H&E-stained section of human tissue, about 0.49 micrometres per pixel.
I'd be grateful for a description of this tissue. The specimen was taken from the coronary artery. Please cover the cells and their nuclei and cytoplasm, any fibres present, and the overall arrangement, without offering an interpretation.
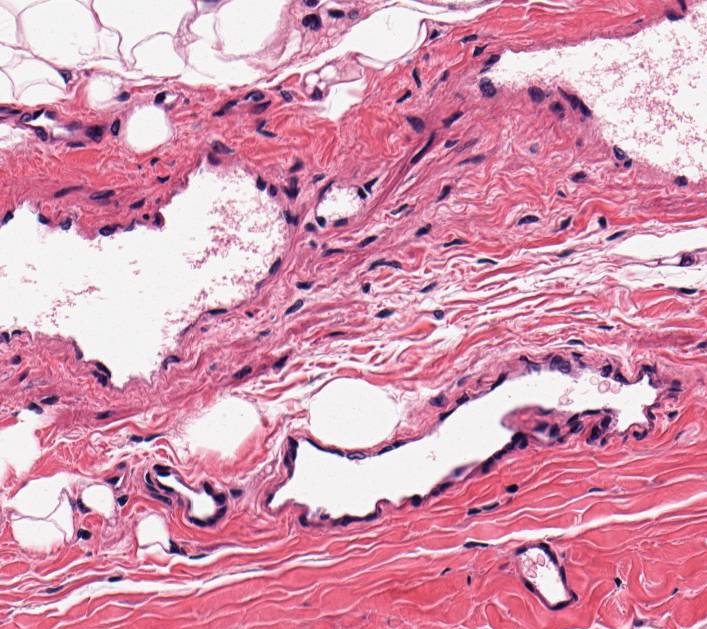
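Field mostly pink fibrous connective tissue of wavy collagen bundles. Top left: cluster of adipocytes, large empty rounded cells with thin walls. Stromal nuclei dark, slender, spindle-shaped. Bottom right: small vessel holding a few red blood cells.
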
